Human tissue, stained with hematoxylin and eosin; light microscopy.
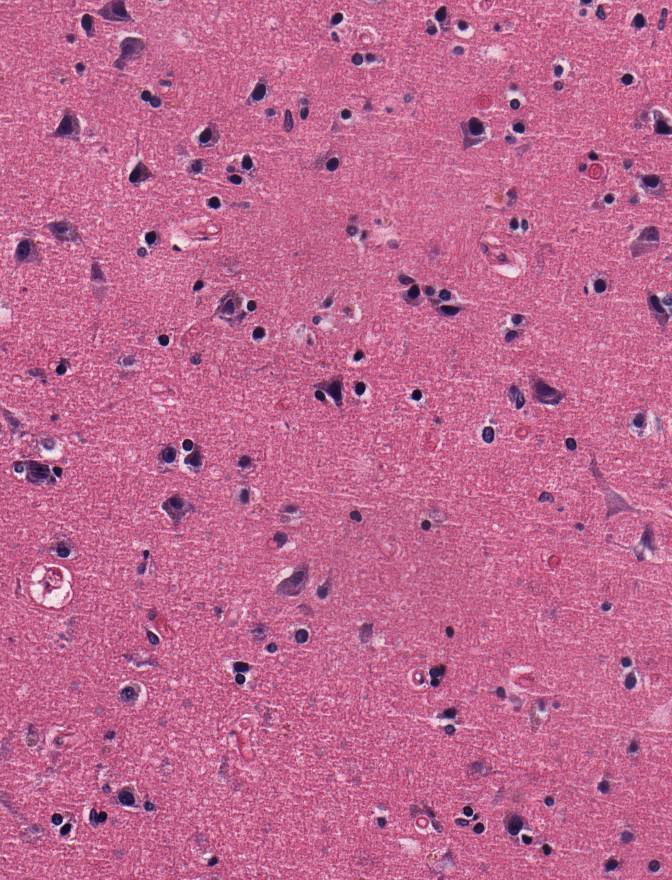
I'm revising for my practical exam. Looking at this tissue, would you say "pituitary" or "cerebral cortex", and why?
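It's cerebral cortex. What settles it is the scattered neurons, with dark, angular, triangular cell bodies, some trailing a tapering process.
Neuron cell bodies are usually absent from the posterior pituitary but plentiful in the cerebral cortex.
Around them is continuous pink, finely fibrillary neuropil, with cells single or in small clusters and no organized units. Many small, round, dark nuclei with scant cytoplasm are scattered across it.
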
